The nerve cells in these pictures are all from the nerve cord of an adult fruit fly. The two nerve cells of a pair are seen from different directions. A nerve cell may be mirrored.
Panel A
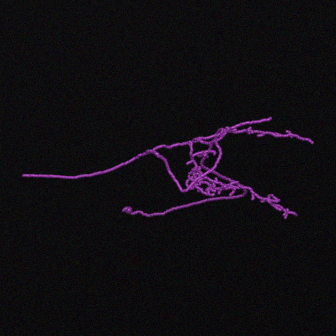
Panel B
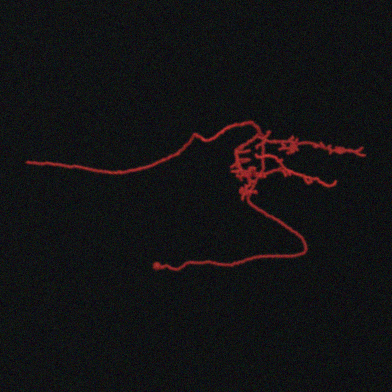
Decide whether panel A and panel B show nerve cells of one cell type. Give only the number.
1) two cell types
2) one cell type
2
